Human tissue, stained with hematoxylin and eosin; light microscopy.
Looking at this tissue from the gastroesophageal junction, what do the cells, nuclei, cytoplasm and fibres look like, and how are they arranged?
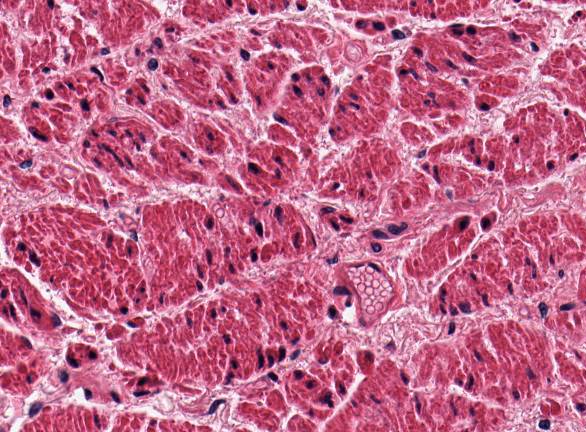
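Irregular bundles of pink muscle cells fill the whole field, separated by thin, pale septa of connective tissue. Most cells are cut across or obliquely, giving small rounded and polygonal profiles rather than long parallel fibres. Their cytoplasm stains a deep pinkish red. Near the top centre, a small, round, thin-walled vessel sits in a septum.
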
